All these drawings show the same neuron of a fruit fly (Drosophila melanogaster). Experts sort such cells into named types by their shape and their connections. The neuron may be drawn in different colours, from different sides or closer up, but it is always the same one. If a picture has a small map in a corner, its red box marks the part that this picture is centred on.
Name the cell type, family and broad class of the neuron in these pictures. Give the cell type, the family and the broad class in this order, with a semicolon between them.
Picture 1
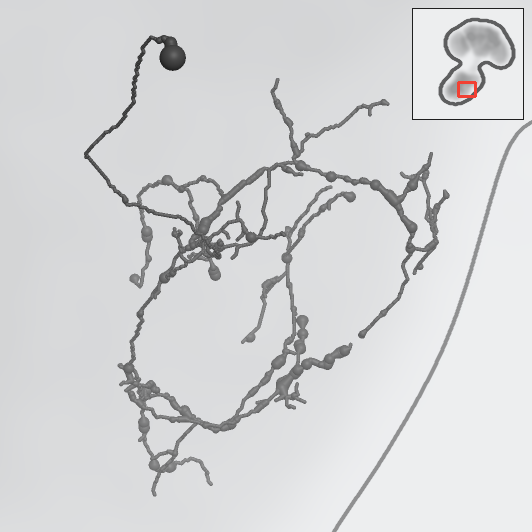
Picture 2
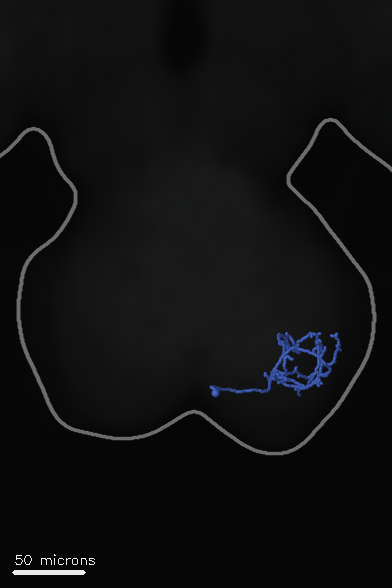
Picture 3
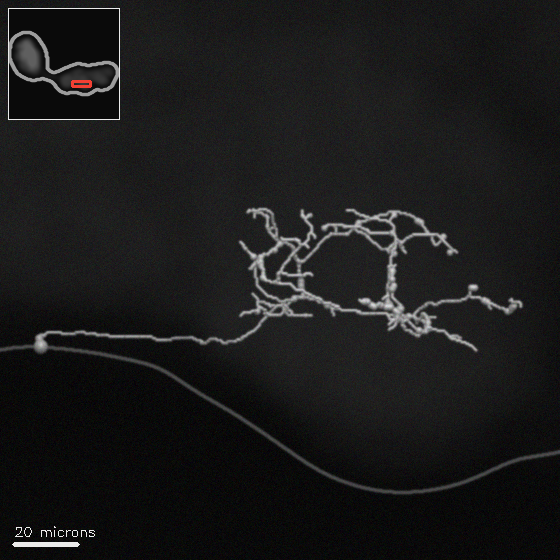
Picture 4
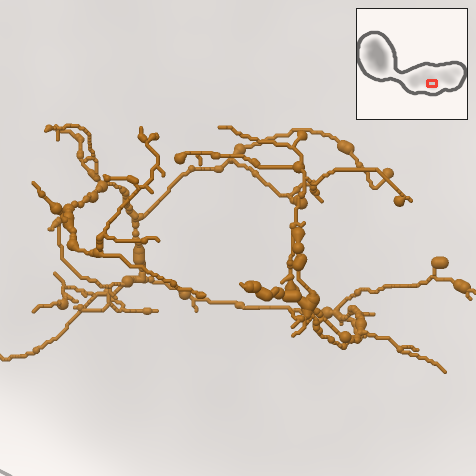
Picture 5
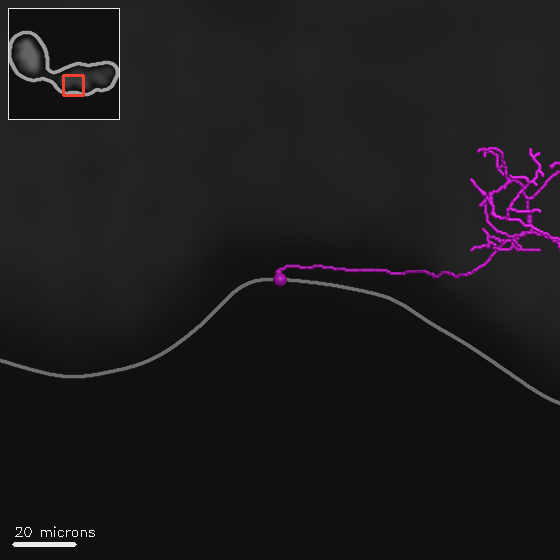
IN14A088; hemilineage 14A; nerve-cord intrinsic neuron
